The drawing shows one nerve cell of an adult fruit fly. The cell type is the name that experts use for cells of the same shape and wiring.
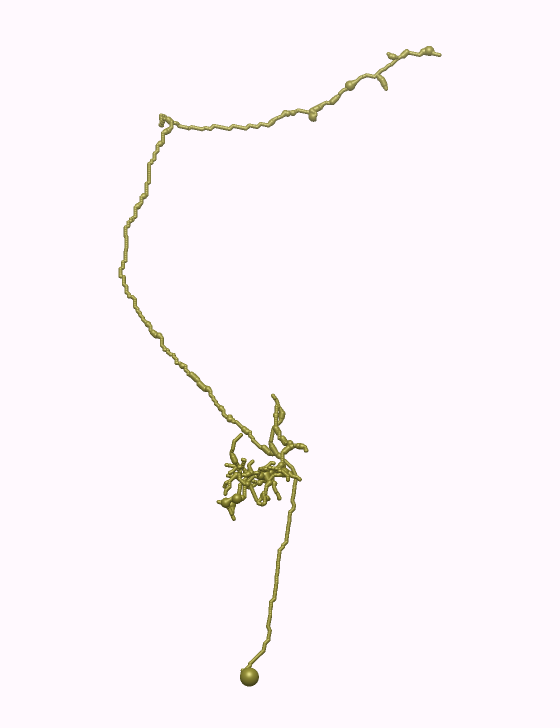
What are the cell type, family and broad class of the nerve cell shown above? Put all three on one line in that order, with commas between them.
LC30, LC, visual projection neuron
